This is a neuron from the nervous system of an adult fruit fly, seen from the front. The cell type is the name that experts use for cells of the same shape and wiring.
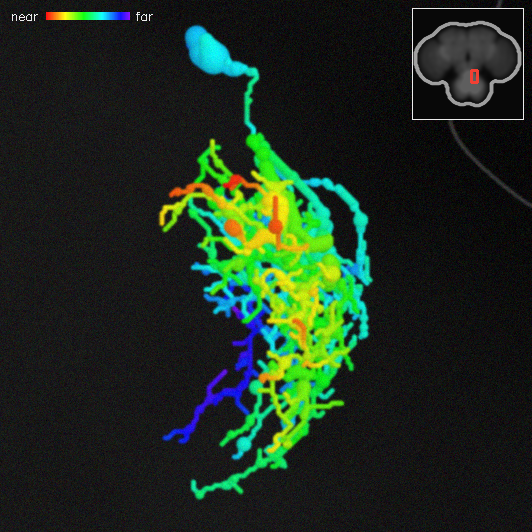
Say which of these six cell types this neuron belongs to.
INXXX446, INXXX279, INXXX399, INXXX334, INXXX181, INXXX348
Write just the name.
INXXX348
